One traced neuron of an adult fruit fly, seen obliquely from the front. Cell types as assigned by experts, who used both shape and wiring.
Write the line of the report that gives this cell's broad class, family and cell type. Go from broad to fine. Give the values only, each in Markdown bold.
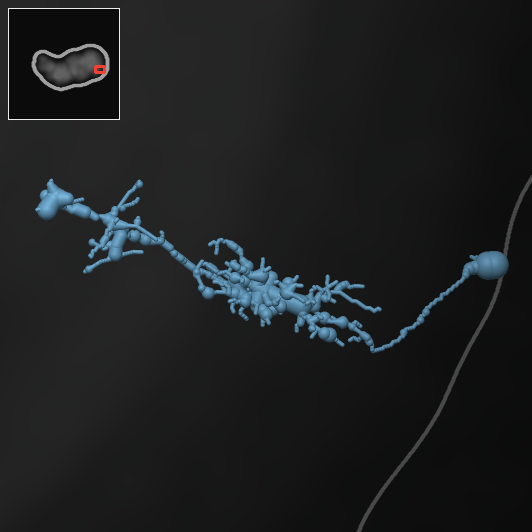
**optic-lobe intrinsic neuron**, **Mi**, **Mi4**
